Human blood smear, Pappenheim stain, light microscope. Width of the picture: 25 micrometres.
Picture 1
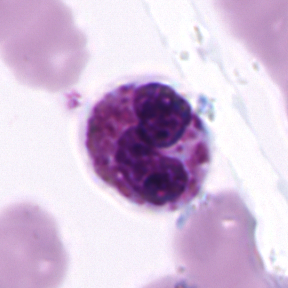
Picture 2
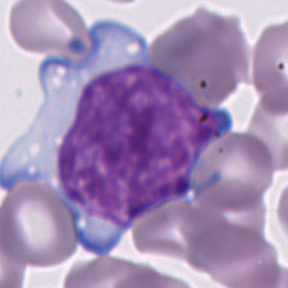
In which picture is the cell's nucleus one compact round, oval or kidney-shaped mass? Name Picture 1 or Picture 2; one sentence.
What is one compact round, oval or kidney-shaped mass is the nucleus of the cell in Picture 2.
